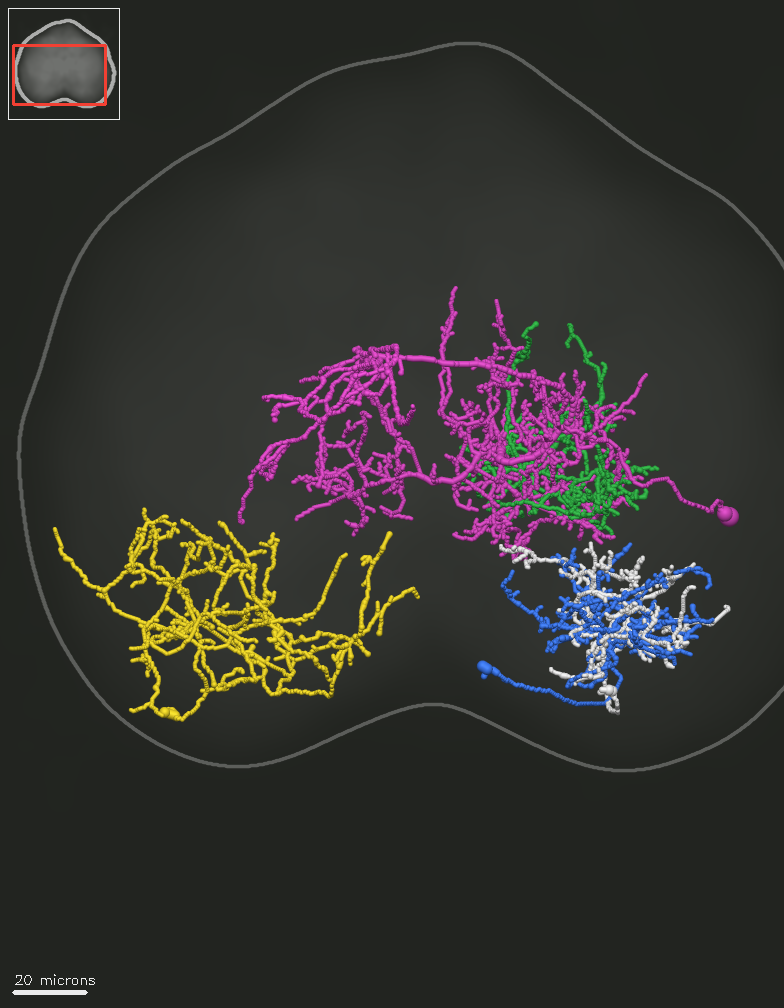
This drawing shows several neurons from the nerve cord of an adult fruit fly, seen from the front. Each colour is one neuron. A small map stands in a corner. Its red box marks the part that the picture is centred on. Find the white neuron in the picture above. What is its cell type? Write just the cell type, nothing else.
IN01B057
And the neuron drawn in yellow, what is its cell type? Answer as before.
IN01B064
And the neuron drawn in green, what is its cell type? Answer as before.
IN01B033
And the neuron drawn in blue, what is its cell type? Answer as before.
IN01B049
